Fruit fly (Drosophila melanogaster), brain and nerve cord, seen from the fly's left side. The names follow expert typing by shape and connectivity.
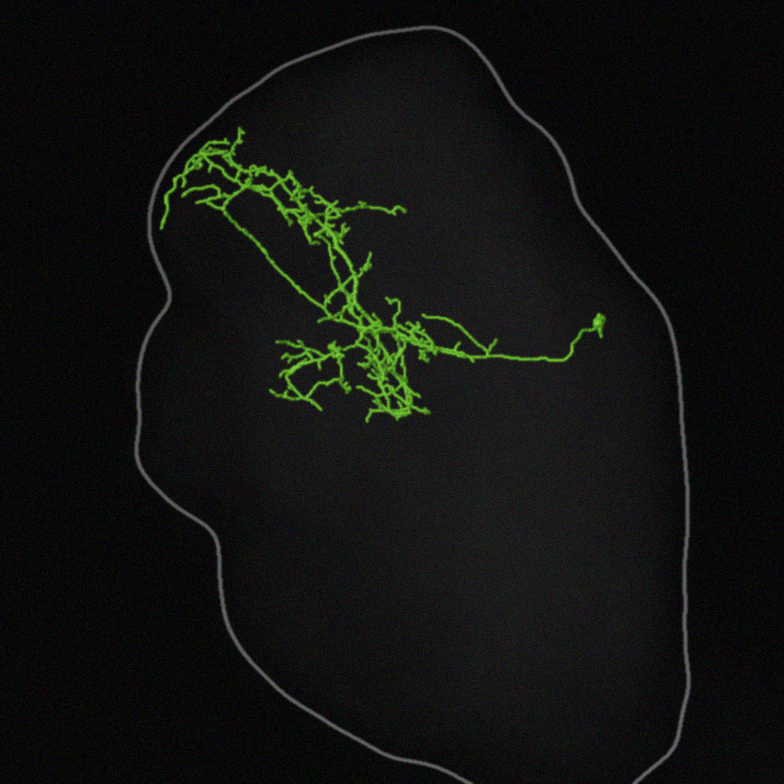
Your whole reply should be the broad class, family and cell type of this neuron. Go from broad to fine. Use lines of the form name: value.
broad class: central-brain intrinsic neuron
family: hemilineage VLPl&p1_posterior
cell type: aIPg1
